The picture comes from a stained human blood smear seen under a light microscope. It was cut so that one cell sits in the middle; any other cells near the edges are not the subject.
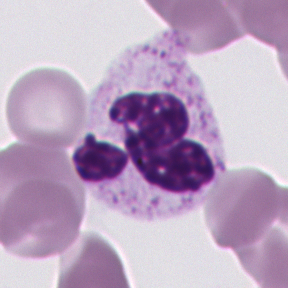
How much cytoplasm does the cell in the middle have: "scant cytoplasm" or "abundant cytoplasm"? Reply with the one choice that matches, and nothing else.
Abundant cytoplasm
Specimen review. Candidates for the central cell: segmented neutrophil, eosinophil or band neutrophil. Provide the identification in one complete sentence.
The cell in the exact centre of the crop is a segmented neutrophil.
